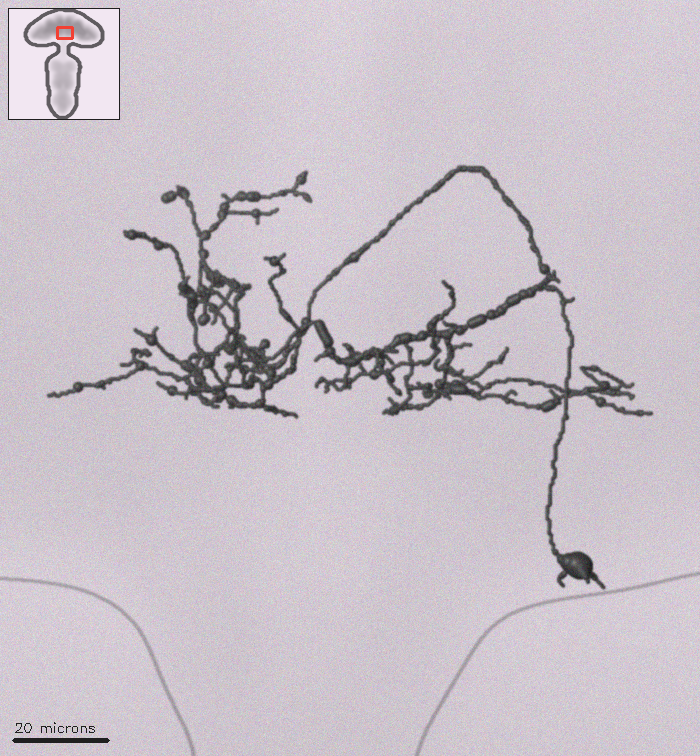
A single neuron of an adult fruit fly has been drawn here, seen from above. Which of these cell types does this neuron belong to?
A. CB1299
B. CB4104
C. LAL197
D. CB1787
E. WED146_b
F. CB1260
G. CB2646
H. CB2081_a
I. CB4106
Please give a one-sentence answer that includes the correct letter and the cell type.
Under cell type, the neuron is listed as CB1299, option A.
